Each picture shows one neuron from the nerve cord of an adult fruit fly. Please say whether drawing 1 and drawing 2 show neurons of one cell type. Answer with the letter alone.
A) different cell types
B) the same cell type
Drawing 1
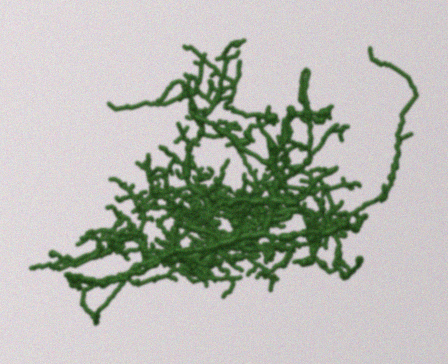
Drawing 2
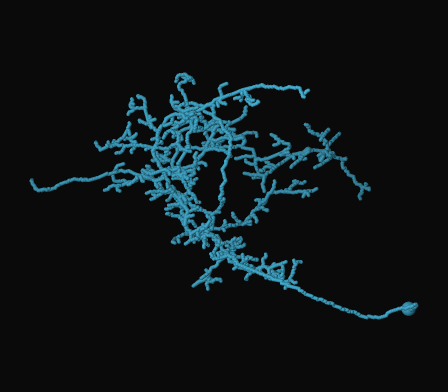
A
